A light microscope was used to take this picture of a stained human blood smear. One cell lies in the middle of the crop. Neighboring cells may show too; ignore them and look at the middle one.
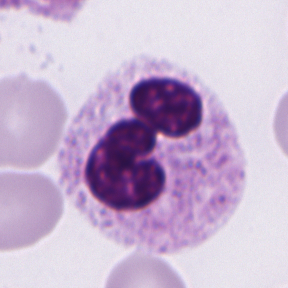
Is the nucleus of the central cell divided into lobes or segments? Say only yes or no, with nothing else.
Yes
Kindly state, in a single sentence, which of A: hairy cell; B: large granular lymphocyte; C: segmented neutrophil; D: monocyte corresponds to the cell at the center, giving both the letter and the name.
Option C is correct in naming the middle cell a segmented neutrophil.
